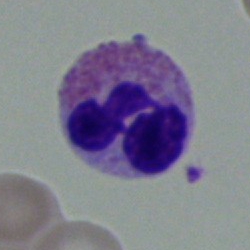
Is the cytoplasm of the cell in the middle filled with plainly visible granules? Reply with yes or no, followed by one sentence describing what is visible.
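Yes. Pinkish-purple granules fill the cytoplasm above the nucleus.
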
